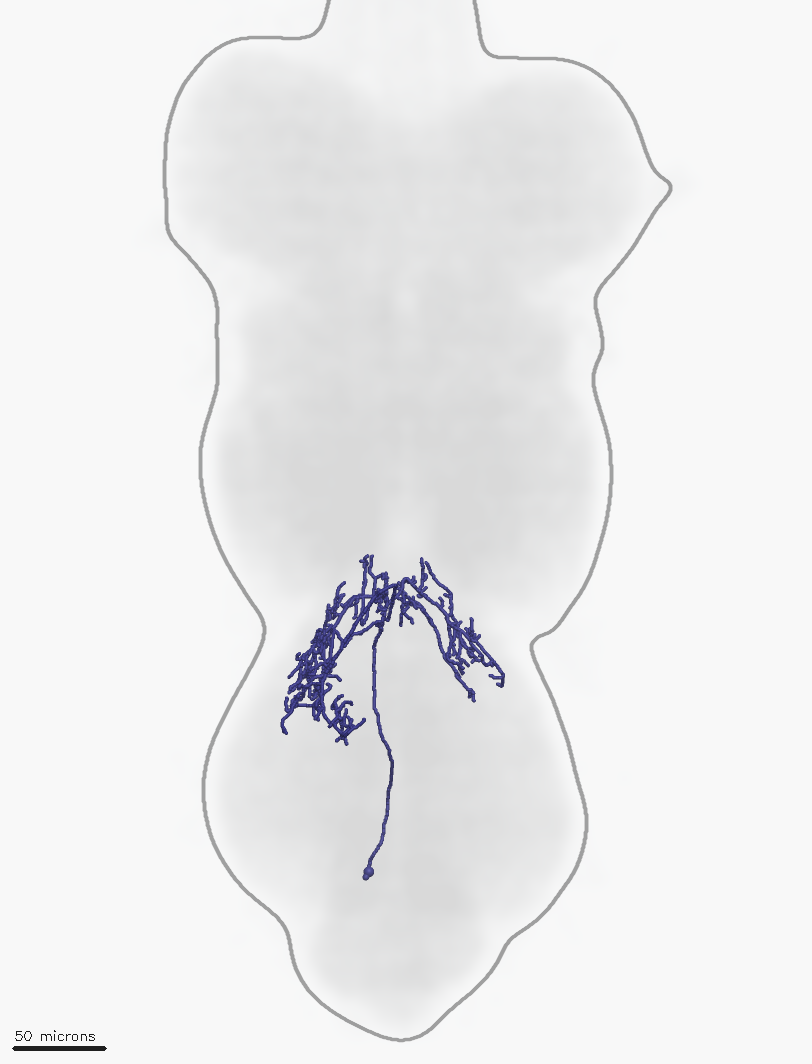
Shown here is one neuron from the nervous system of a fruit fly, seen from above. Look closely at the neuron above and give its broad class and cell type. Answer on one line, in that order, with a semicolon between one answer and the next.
nerve-cord intrinsic neuron; INXXX140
